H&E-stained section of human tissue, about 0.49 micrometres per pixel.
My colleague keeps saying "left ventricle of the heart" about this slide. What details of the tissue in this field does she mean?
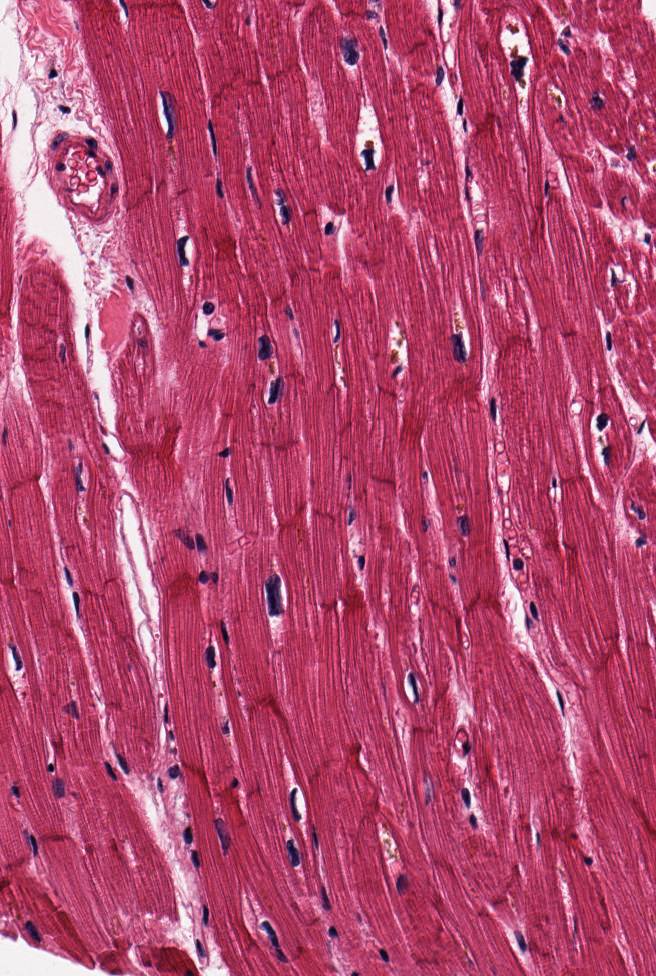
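Take the fibres first: they branch and join their neighbours, forming a network.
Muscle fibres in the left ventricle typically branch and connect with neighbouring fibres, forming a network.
Now follow a fibre along and you'll meet thin dark intercalated discs crossing it at intervals, some with a stepped outline.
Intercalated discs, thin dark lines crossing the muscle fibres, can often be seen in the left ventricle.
Both of these go with the left ventricle of the heart. Each fibre also has single oval nuclei lying centrally within it. In the narrow spaces between fibres you can see small dark elongated nuclei of capillaries and interstitial cells. Nothing you can see here goes against the name.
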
